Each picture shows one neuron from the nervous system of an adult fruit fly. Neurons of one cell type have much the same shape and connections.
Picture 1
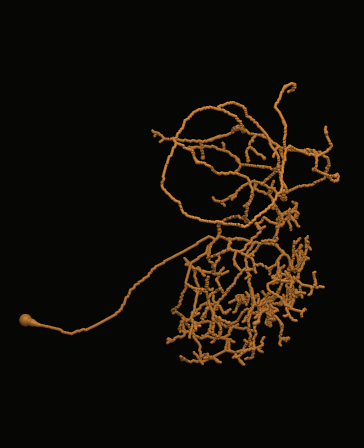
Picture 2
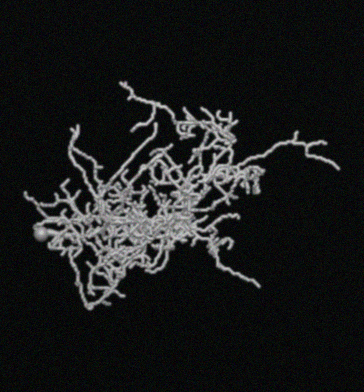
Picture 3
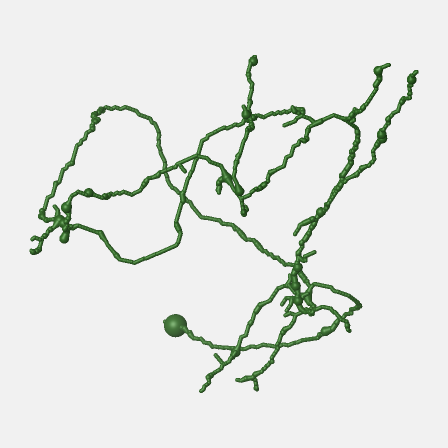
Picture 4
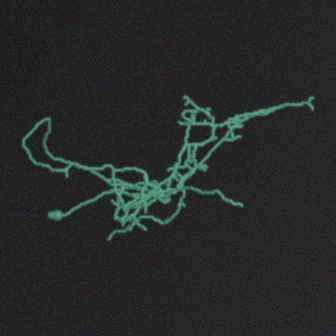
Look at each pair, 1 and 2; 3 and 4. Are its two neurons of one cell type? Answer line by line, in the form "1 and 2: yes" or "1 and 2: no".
1 and 2: no
3 and 4: yes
